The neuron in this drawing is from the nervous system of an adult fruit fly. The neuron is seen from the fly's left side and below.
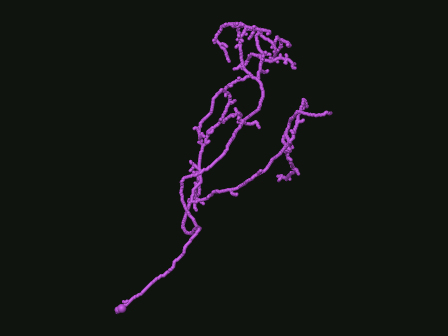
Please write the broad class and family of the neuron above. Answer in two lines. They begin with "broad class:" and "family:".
broad class: central-brain intrinsic neuron
family: hemilineage CREl1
